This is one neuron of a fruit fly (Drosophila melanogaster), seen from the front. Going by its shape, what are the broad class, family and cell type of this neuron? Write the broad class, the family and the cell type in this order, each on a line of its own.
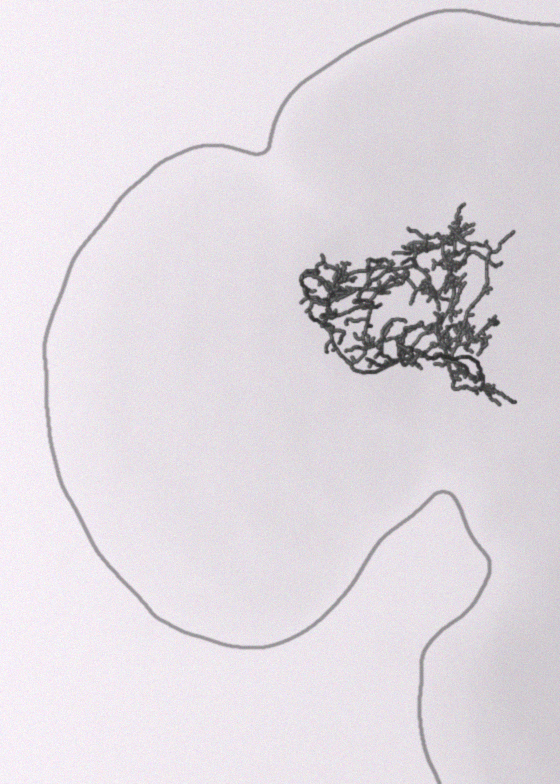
central-brain intrinsic neuron
hemilineage WEDa2
PLP017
